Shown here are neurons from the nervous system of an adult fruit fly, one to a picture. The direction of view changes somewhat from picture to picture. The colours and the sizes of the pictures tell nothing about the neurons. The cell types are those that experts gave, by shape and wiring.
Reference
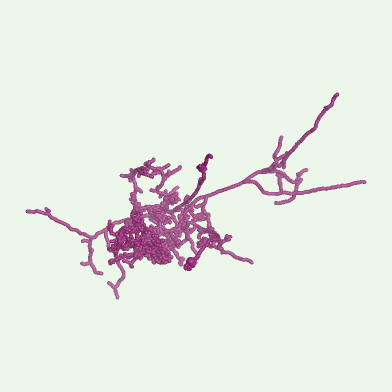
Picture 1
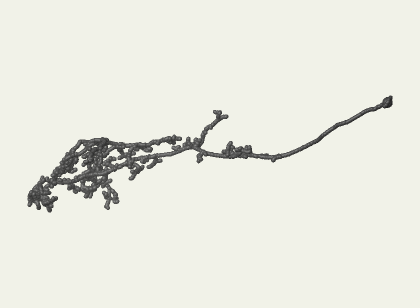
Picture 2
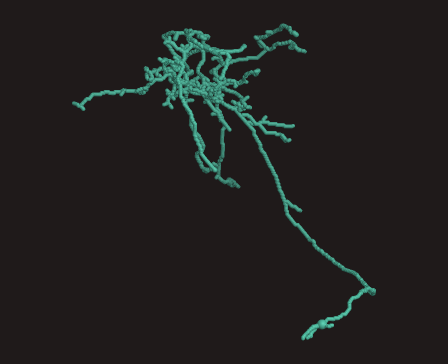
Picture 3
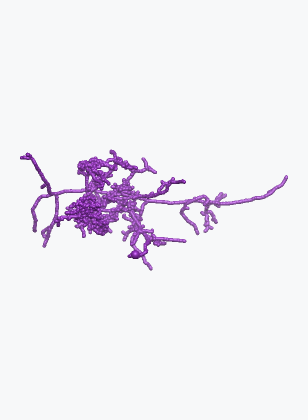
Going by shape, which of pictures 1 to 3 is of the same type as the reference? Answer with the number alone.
3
